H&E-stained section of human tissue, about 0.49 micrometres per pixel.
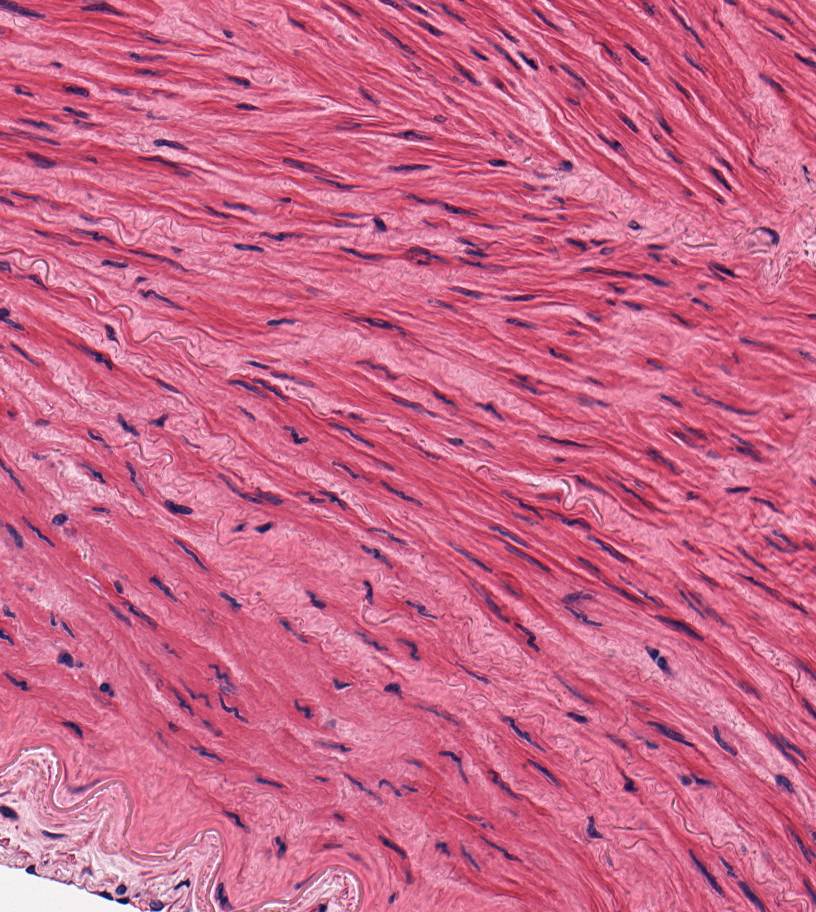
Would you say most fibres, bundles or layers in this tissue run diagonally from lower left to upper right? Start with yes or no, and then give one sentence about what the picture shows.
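No. Most of the field is filled with parallel bundles of elongated cells that run diagonally, mostly from upper left toward lower right.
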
